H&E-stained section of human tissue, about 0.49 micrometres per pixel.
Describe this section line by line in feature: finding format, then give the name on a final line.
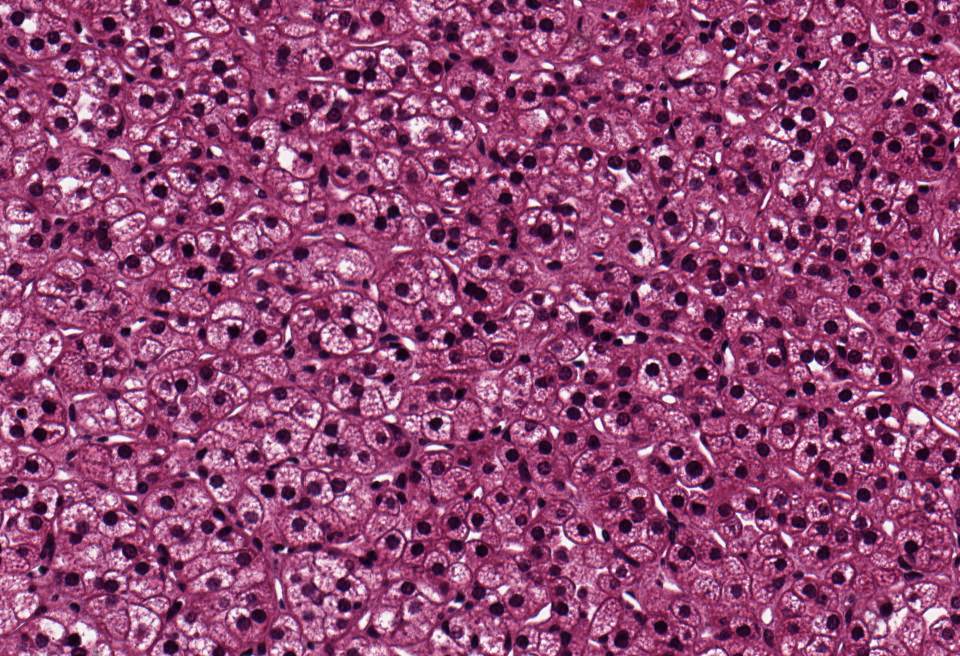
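Arrangement: short cords and nests, with thin slit-like spaces between them
Cells: pale, finely vacuolated cytoplasm, borders distinct
Slit linings: small, flattened, elongated nuclei along the spaces between cords
Organ: adrenal gland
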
